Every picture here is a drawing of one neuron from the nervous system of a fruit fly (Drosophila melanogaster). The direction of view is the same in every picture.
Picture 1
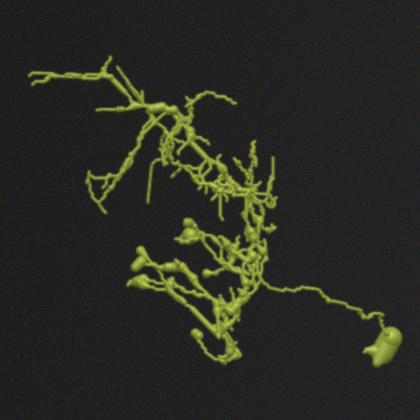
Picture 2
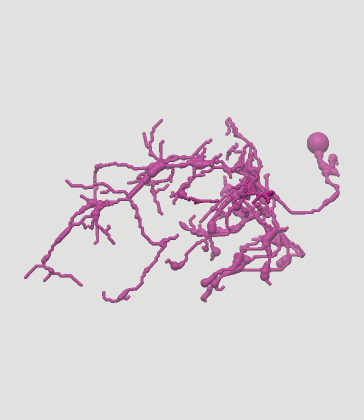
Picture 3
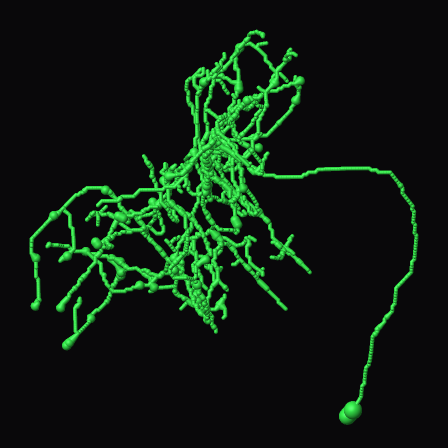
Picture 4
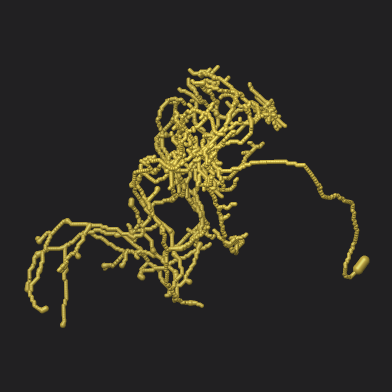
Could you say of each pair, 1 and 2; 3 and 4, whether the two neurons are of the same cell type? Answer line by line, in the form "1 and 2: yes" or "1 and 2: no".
1 and 2: yes
3 and 4: yes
